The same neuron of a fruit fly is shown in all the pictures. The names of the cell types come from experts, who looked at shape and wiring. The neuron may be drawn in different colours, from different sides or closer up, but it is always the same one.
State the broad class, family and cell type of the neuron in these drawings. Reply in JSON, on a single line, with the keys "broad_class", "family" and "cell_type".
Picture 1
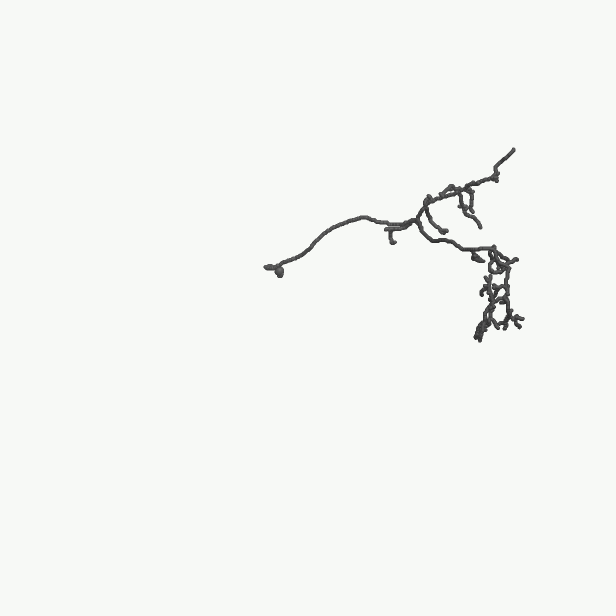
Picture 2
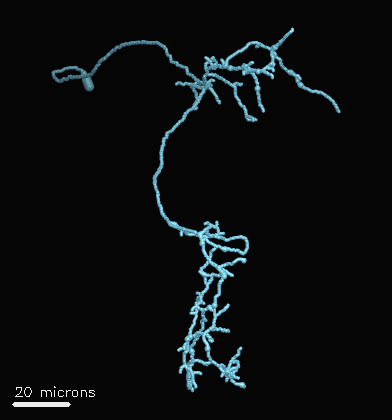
{"broad_class": "central-brain intrinsic neuron", "family": "hemilineage DM6_posterior", "cell_type": "CB4054"}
